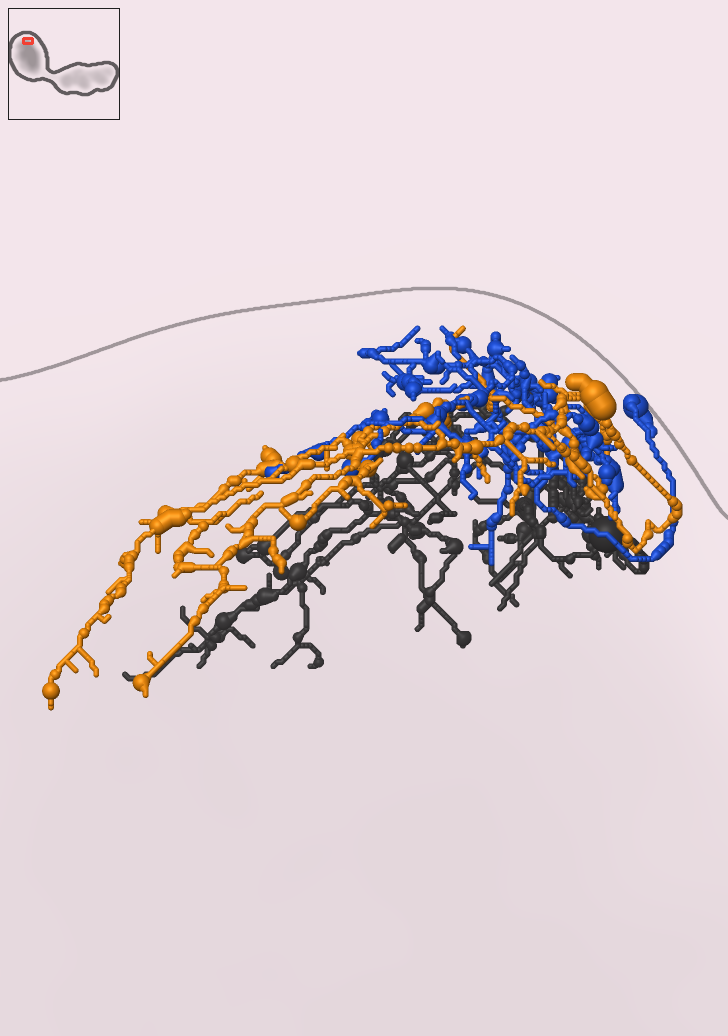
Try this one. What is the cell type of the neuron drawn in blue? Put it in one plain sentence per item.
The cell type is CB4130.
